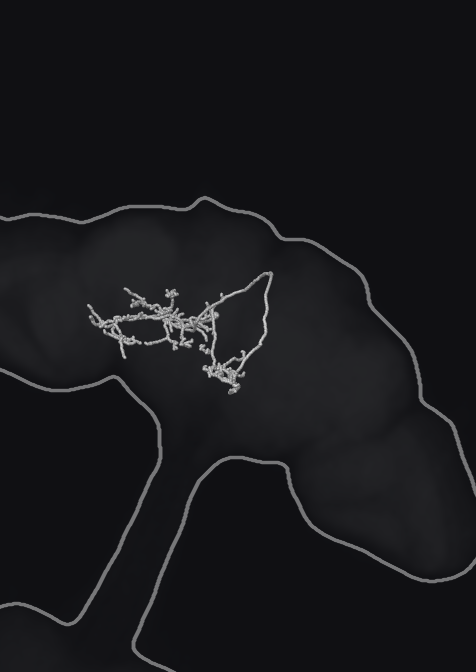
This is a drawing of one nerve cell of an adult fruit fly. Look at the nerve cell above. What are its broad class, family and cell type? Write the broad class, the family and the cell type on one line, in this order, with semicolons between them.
central-brain intrinsic neuron; hemilineage SMPpm1; SMP459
